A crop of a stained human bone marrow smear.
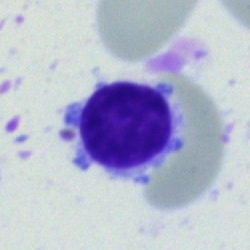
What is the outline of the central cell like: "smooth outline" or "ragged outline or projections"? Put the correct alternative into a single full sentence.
A rough edge runs around this cell.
